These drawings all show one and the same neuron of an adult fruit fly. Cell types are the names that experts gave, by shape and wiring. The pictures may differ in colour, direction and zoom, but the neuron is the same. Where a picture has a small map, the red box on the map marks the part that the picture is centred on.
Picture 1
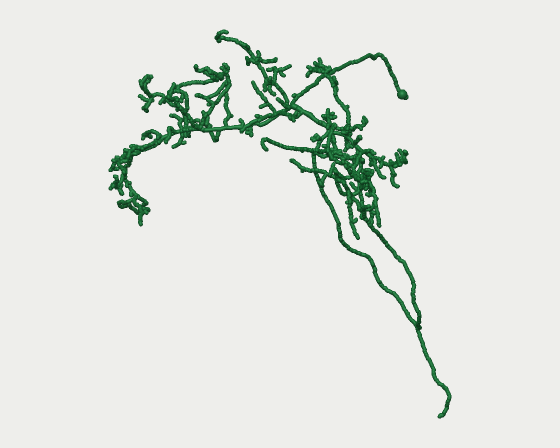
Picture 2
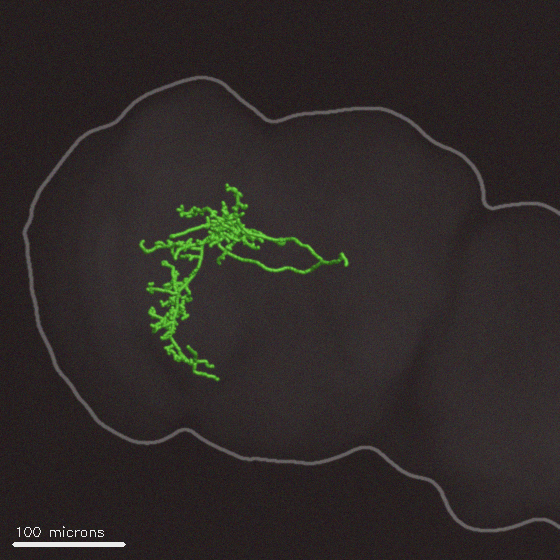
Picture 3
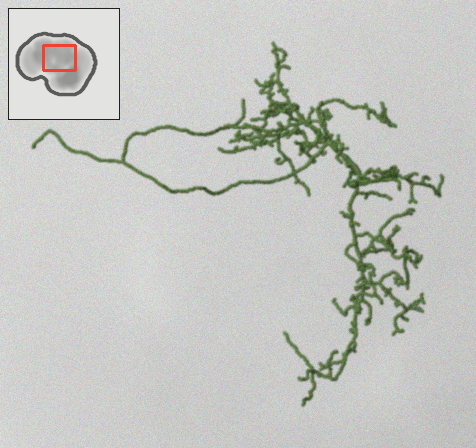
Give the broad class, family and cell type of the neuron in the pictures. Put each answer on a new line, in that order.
central-brain intrinsic neuron
hemilineage VLPl&p2_posterior
PVLP123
